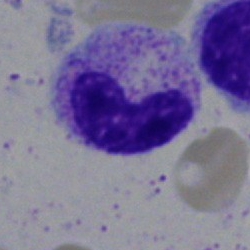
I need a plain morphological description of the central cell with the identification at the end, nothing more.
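Nucleus kidney-shaped, indentation facing upward, lying in lower half of cell. Cytoplasm pale pinkish-lilac, fine pink-purple granules scattered throughout. Band neutrophil.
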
